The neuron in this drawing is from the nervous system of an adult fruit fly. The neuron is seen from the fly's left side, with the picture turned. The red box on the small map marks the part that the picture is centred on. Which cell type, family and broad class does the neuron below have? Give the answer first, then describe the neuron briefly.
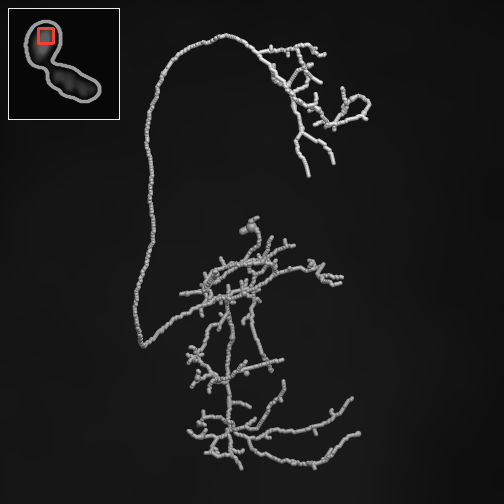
Its cell type is LHAD1d2. Its family is hemilineage LHl2_dorsal. It is a central-brain intrinsic neuron. The cell body can be seen in the middle of the picture. The picture shows dozens of branch ends.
